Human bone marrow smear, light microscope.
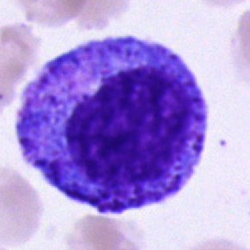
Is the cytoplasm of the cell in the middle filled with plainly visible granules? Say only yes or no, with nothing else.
Yes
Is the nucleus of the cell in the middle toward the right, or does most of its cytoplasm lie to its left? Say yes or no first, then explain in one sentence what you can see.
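Yes. The nucleus sits off-centre, toward the right side of the cell.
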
